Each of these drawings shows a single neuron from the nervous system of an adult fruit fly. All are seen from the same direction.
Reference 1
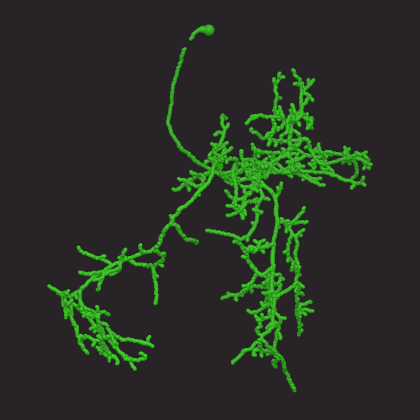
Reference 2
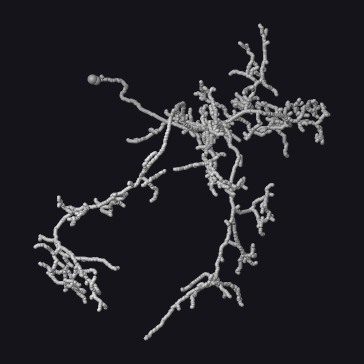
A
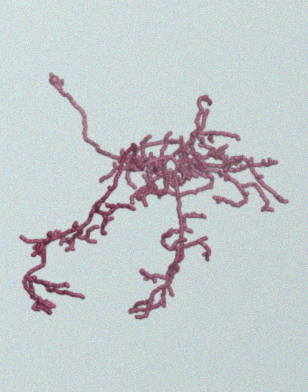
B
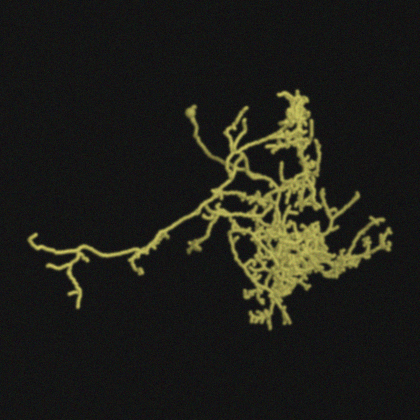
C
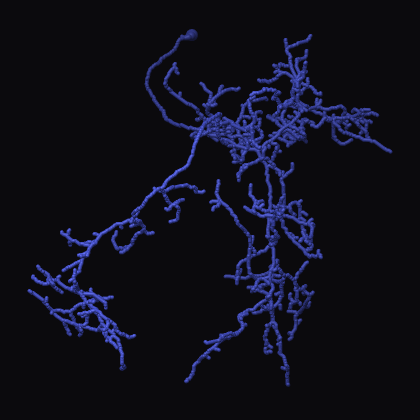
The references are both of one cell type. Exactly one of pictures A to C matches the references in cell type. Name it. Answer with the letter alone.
C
